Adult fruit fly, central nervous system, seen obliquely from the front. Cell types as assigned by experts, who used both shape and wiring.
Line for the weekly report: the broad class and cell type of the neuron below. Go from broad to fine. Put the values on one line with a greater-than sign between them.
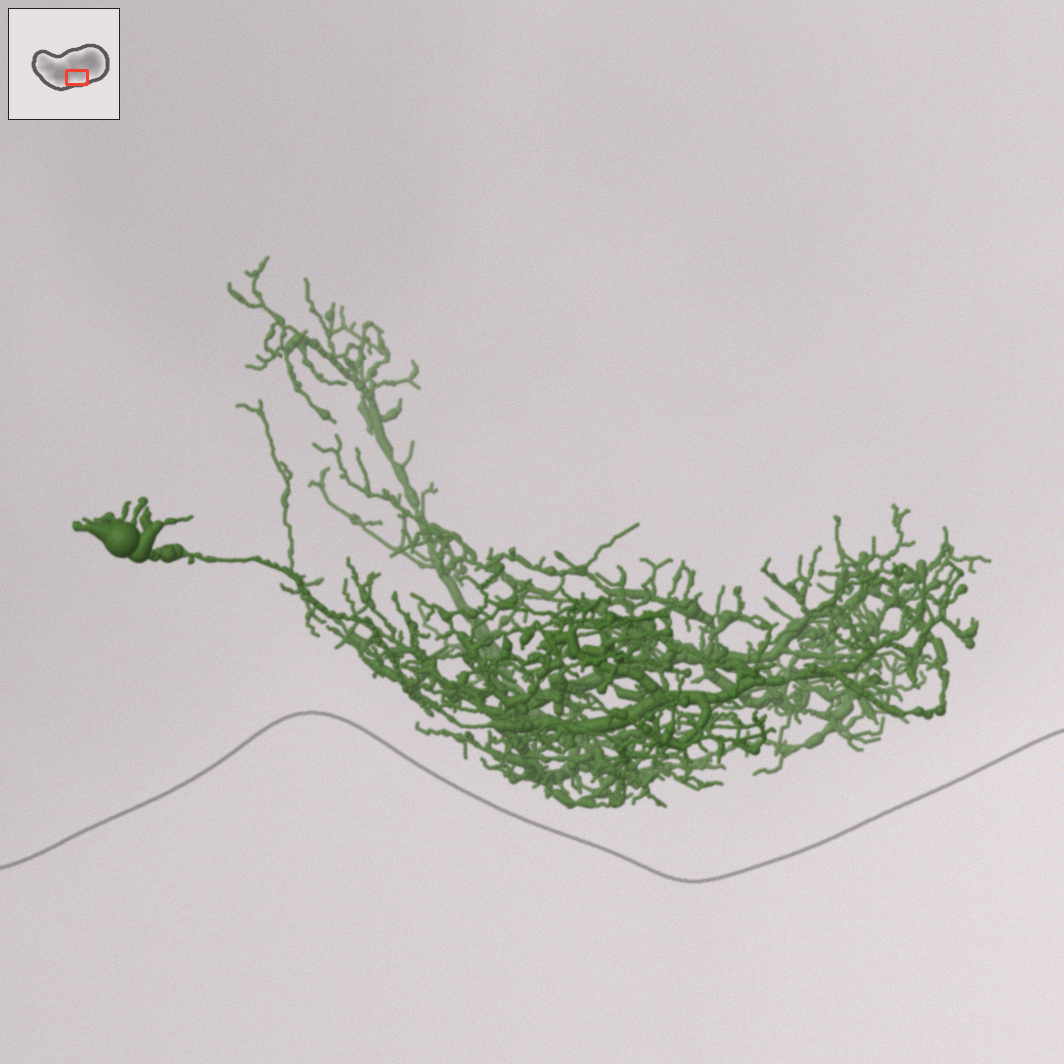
central-brain intrinsic neuron > GNG091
